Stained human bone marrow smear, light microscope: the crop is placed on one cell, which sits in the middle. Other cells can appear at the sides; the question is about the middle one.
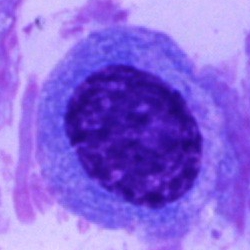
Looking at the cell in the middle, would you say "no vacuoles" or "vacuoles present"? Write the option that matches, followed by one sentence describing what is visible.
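No vacuoles. The cytoplasm contains no clear vacuoles.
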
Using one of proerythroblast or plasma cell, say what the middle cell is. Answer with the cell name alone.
plasma cell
